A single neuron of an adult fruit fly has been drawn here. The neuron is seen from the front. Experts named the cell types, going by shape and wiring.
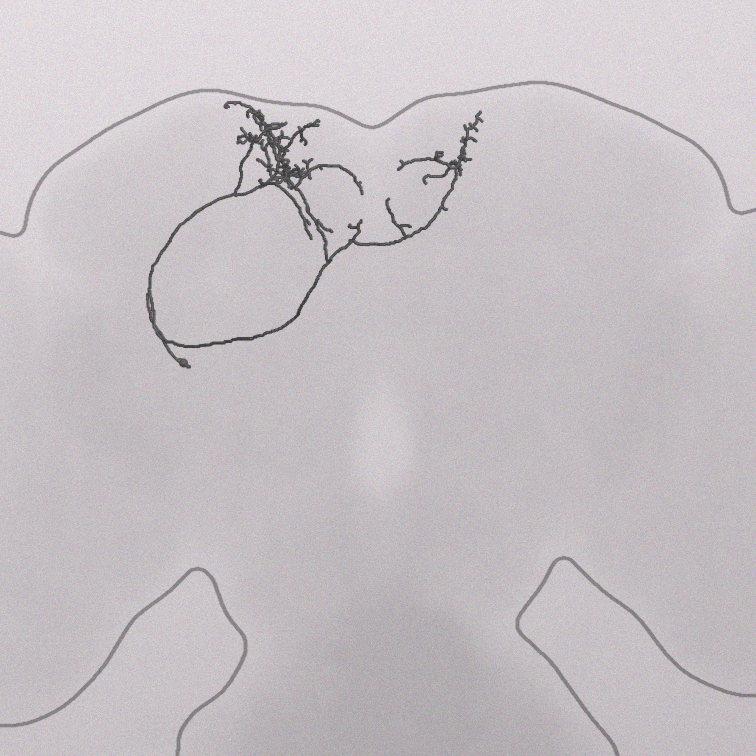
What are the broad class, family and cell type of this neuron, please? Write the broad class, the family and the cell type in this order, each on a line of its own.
central-brain intrinsic neuron
hemilineage VLPl&p1_posterior
SMP560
